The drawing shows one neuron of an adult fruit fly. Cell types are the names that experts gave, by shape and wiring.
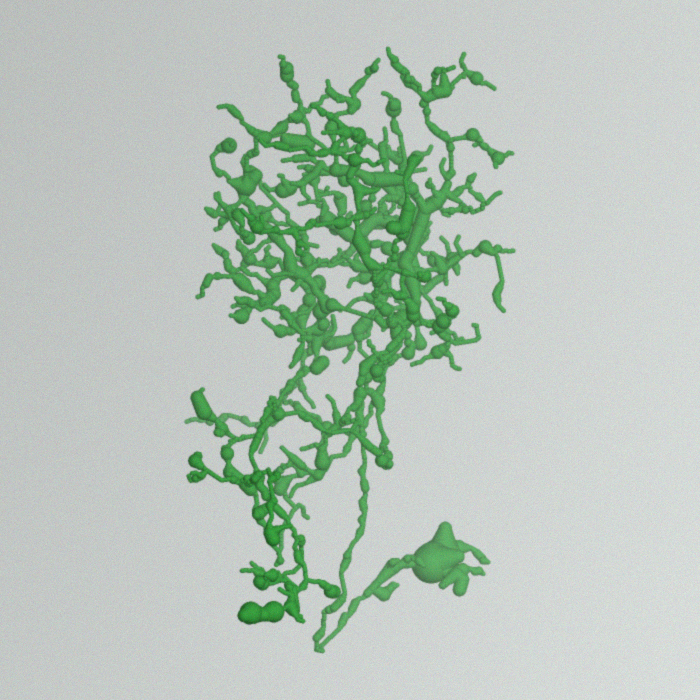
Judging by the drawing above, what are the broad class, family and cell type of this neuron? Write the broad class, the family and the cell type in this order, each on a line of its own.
central-brain intrinsic neuron
hemilineage WEDa1
SAD021_a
